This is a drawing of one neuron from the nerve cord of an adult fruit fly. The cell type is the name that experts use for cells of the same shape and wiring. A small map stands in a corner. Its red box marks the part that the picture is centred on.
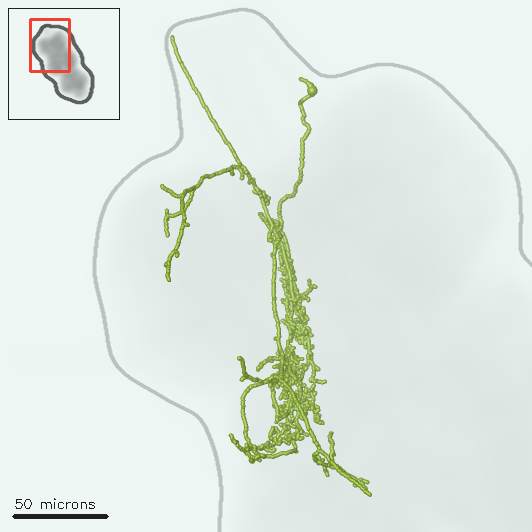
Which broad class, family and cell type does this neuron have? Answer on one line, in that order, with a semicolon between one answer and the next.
ascending neuron; hemilineage 09B; AN09B020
